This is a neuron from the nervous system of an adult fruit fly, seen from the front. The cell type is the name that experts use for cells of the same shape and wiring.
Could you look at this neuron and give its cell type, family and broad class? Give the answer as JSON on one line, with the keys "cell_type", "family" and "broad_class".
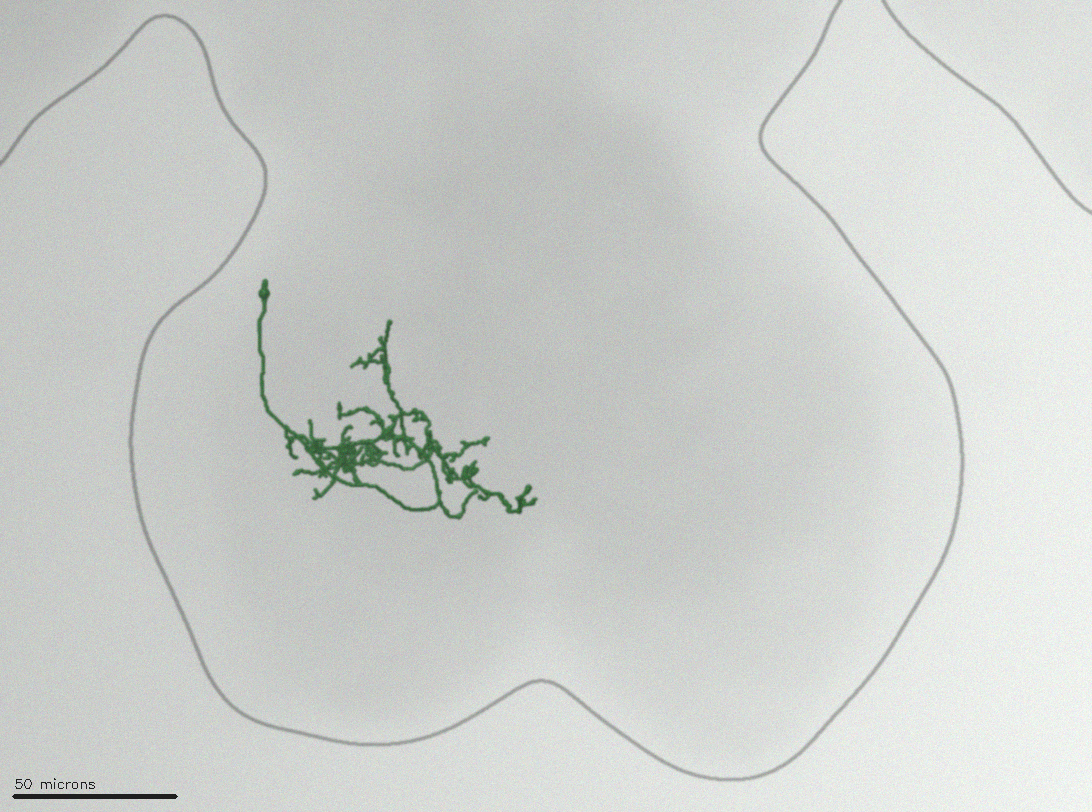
{"cell_type": "IN09A058", "family": "hemilineage 09A", "broad_class": "nerve-cord intrinsic neuron"}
